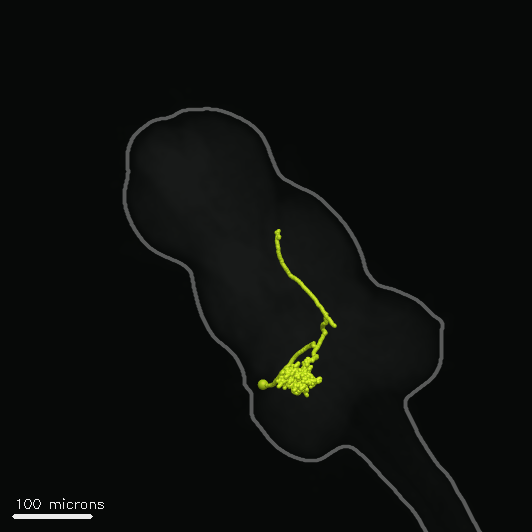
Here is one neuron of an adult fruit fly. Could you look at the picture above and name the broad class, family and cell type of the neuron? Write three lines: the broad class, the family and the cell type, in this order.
nerve-cord intrinsic neuron
hemilineage 23B
IN23B067_d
